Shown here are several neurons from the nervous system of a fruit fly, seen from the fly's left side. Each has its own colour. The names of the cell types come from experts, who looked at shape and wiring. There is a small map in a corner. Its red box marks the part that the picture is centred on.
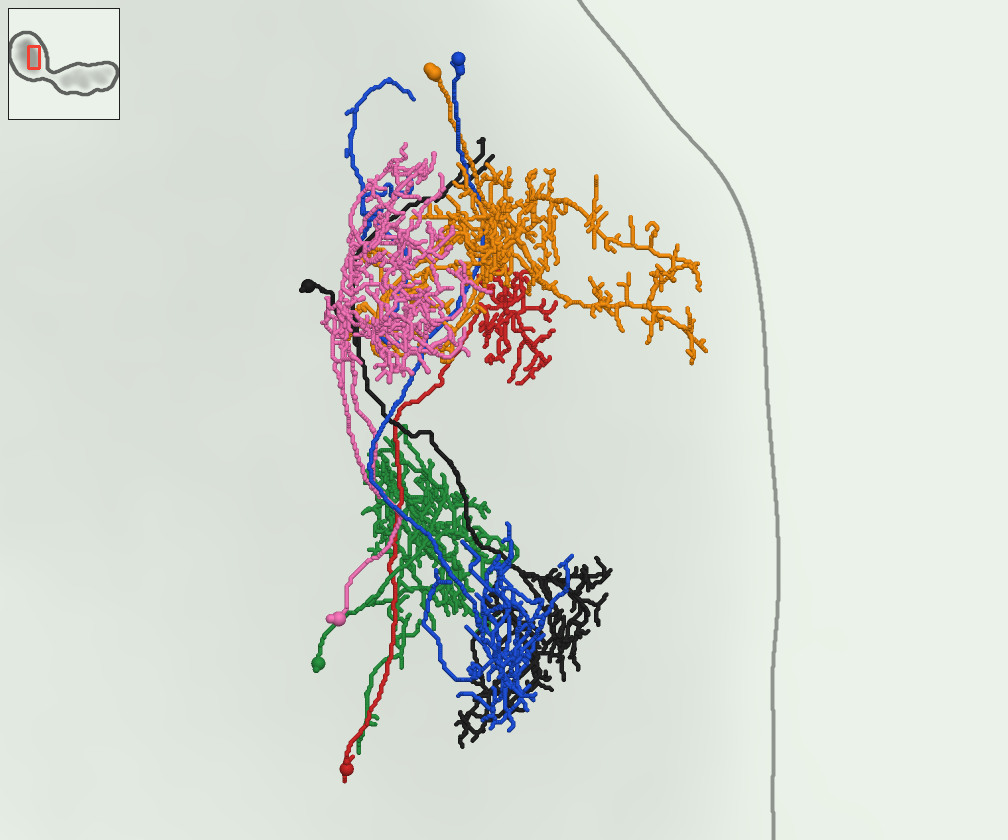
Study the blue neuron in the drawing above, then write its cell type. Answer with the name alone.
LC29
